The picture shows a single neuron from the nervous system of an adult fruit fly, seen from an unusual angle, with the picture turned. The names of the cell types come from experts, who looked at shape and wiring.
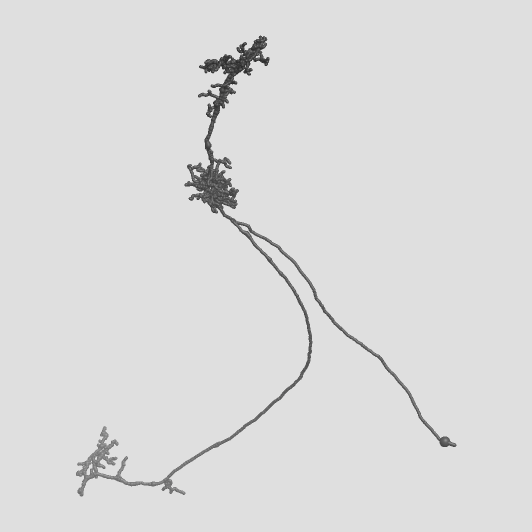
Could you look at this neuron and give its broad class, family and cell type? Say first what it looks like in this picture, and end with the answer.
The cell body can be seen at the lower right of the picture. In this view it is about as wide as it is tall. This is an optic-lobe intrinsic neuron. Its family is T. Its cell type is T2.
